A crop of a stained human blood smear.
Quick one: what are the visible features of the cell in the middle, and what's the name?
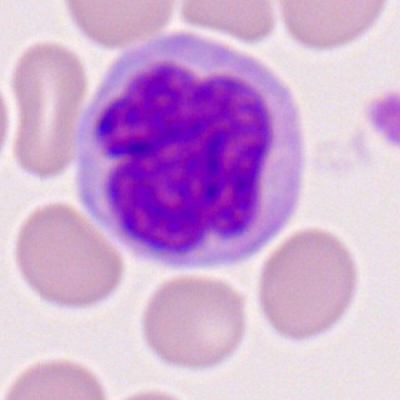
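First point: the outline is round and smooth. Second, the nucleus has an irregular border marked by several folds and clefts. Third, that nucleus fills most of the cell. Fourth, no granules are visible in the cytoplasm. The cell is a monocyte.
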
